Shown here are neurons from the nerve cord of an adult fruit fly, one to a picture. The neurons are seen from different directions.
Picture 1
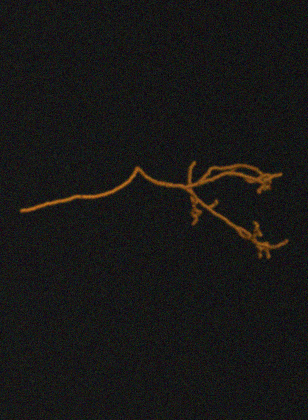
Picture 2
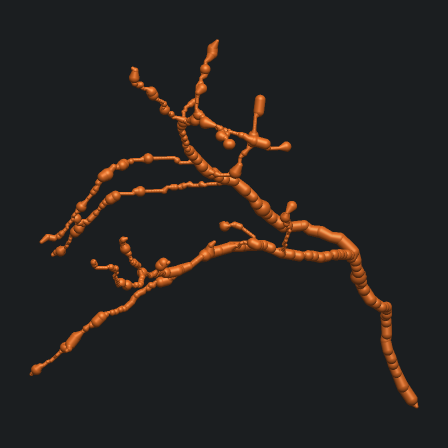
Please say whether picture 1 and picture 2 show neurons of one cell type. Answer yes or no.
yes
